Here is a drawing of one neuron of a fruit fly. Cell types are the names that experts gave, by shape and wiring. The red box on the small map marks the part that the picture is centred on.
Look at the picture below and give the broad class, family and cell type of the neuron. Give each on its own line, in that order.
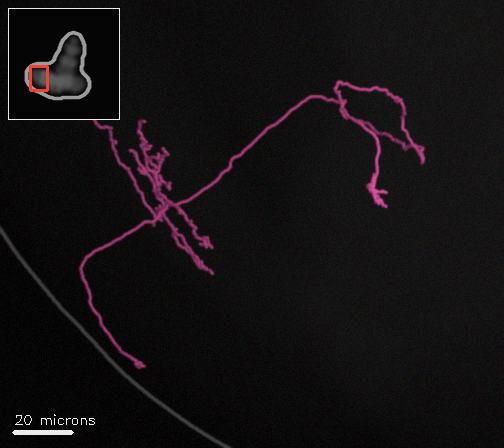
visual projection neuron
MeTu
MeTu4d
